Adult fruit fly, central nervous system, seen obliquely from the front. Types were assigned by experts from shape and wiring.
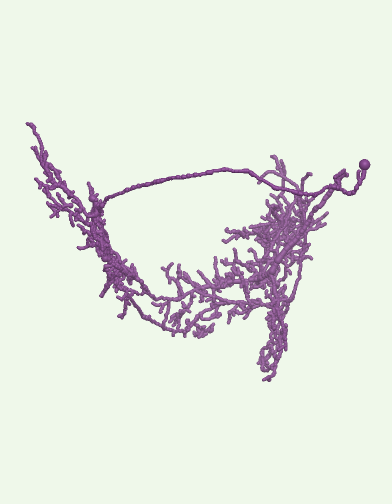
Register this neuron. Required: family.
hemilineage SLPa&l1_lateral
